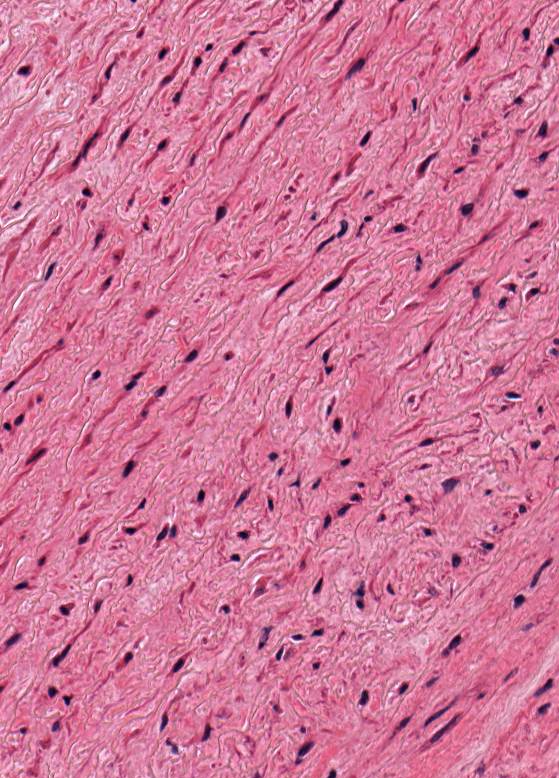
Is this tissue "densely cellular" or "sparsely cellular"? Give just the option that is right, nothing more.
Sparsely cellular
